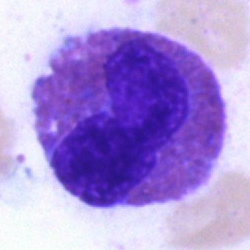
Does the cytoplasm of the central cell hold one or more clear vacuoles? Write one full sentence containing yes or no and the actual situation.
Yes, what the cytoplasm of this cell holds is one or more clear vacuoles.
